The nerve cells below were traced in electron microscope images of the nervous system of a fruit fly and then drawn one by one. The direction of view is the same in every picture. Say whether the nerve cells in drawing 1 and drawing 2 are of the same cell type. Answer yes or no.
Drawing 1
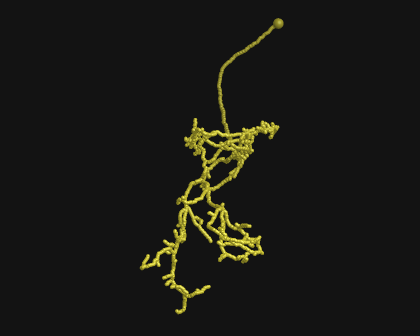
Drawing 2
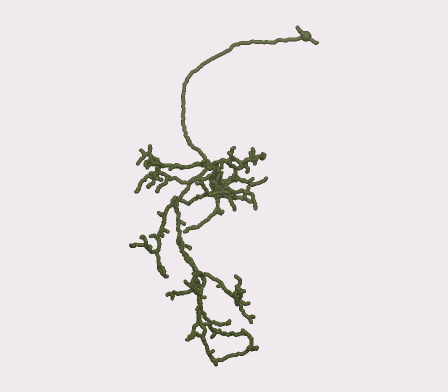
no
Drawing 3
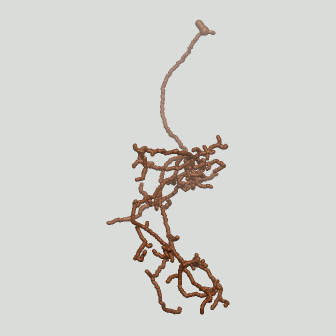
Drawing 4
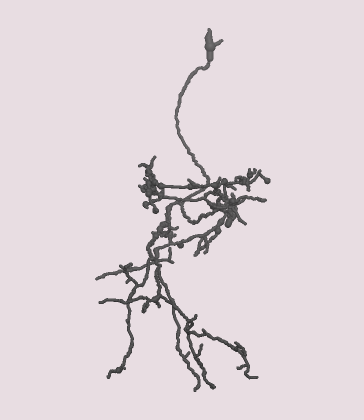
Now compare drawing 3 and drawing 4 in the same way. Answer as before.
yes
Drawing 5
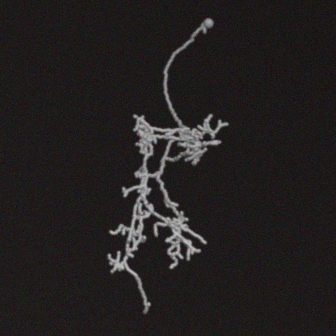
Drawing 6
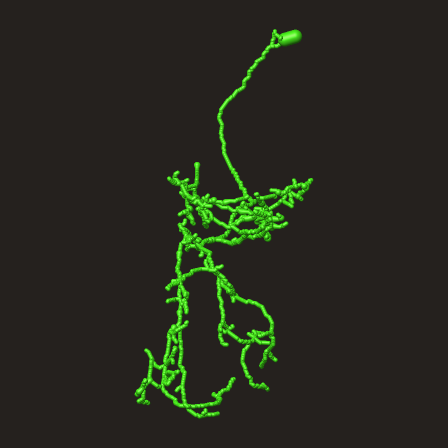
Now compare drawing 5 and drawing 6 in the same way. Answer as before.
yes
